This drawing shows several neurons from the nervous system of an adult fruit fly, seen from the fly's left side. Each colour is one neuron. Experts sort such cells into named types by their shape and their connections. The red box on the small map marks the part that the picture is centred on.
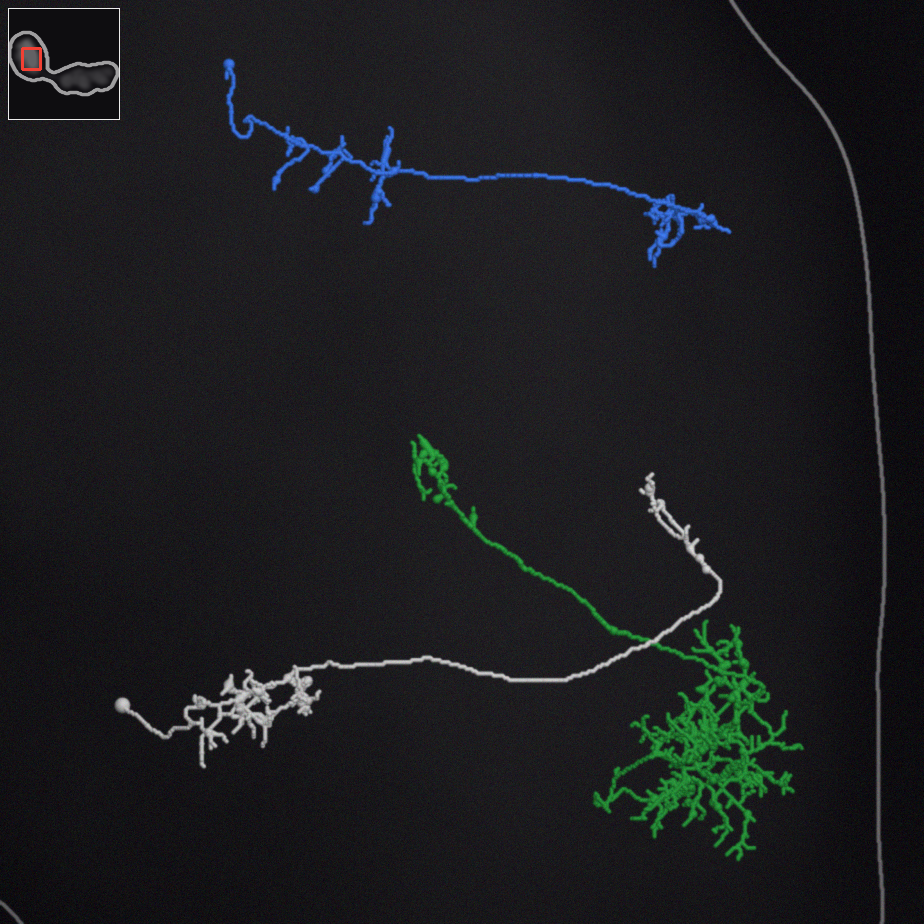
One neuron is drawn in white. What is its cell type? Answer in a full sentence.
The cell type is Tm5c.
